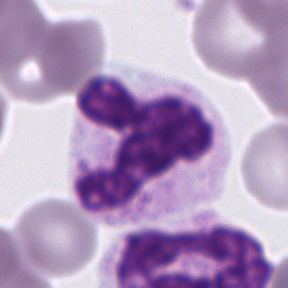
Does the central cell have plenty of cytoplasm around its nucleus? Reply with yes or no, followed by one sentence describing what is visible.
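Yes. The cytoplasm is plentiful and pale pinkish-lilac.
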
